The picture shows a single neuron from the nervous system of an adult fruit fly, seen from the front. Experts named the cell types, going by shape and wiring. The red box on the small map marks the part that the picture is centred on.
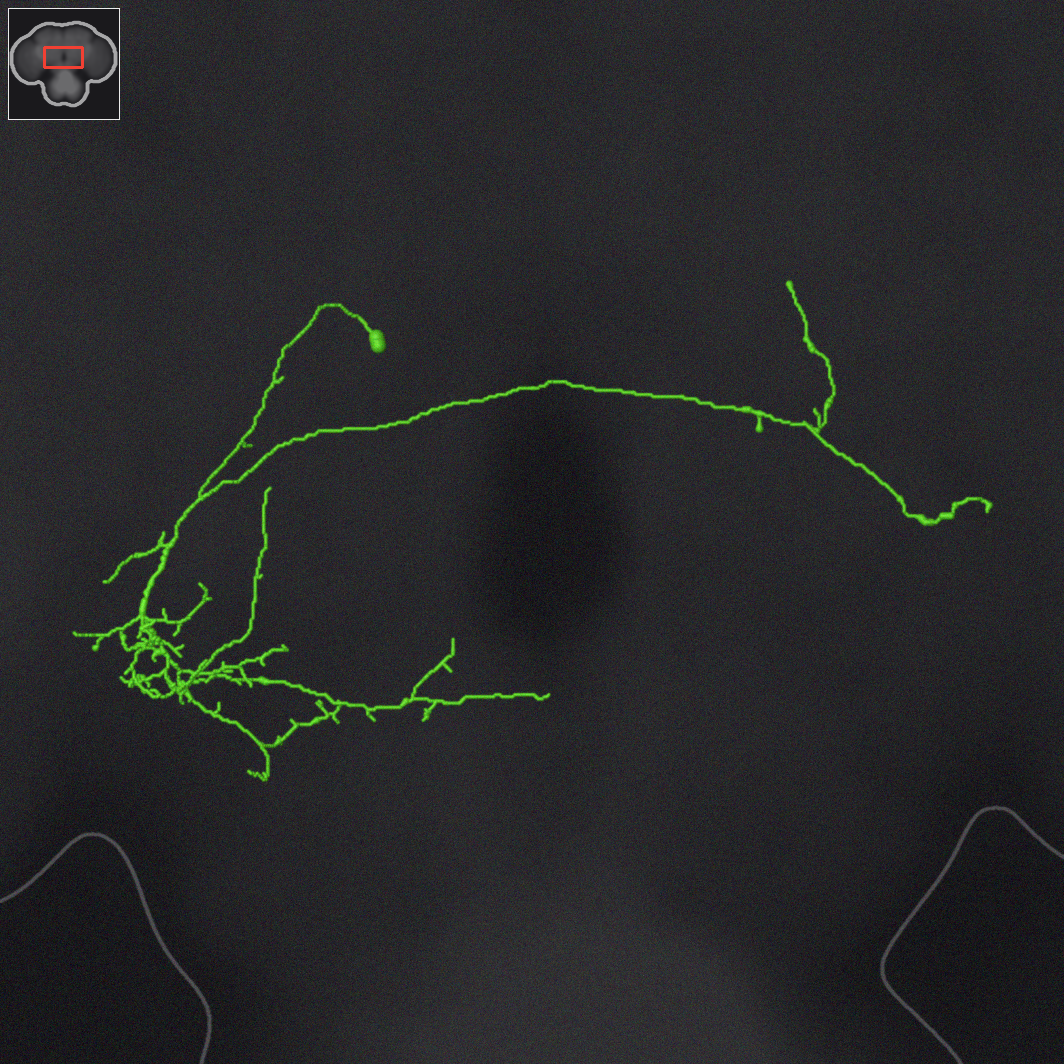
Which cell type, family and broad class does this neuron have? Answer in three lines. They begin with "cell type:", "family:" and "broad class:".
cell type: CB2050
family: hemilineage DM4_ventral
broad class: central-brain intrinsic neuron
